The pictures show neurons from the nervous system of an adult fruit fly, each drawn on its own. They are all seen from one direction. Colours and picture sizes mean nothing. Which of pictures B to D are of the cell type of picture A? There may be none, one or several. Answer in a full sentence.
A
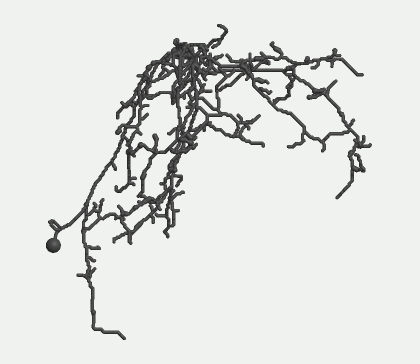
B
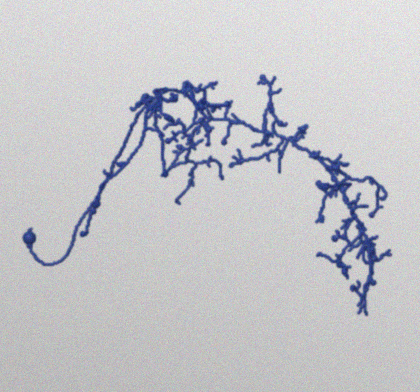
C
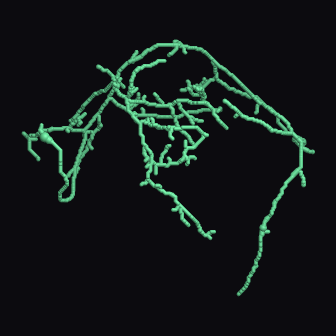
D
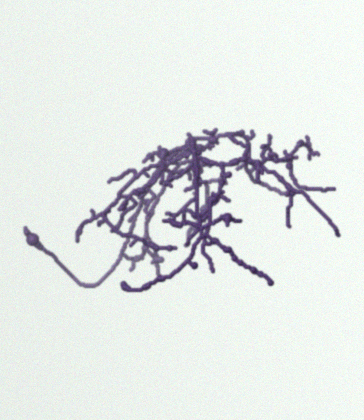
Picture B is of the same cell type.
